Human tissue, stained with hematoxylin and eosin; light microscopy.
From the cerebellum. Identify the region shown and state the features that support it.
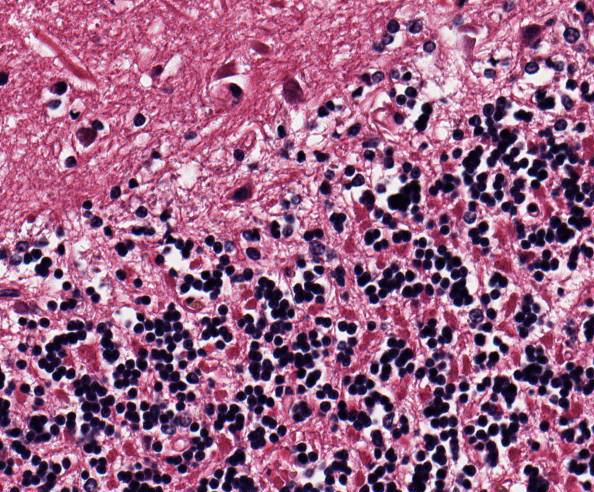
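That's the granular layer; look at the crowded zone at the lower right and bottom. Small, round, dark nuclei with very little cytoplasm pack it, among little nucleus-free pink patches.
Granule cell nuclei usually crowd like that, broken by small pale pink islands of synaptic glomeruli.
The upper left is pale pink and finely fibrillar, with only sparse nuclei.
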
